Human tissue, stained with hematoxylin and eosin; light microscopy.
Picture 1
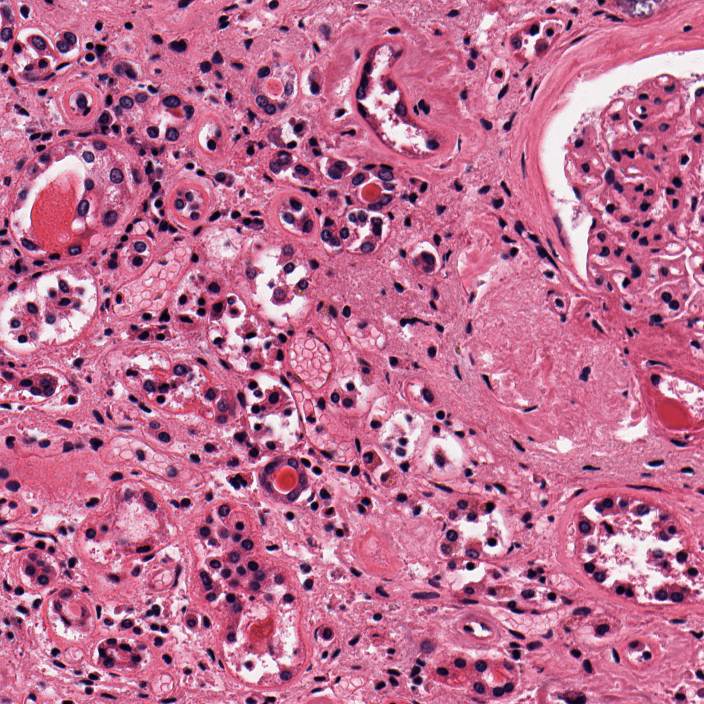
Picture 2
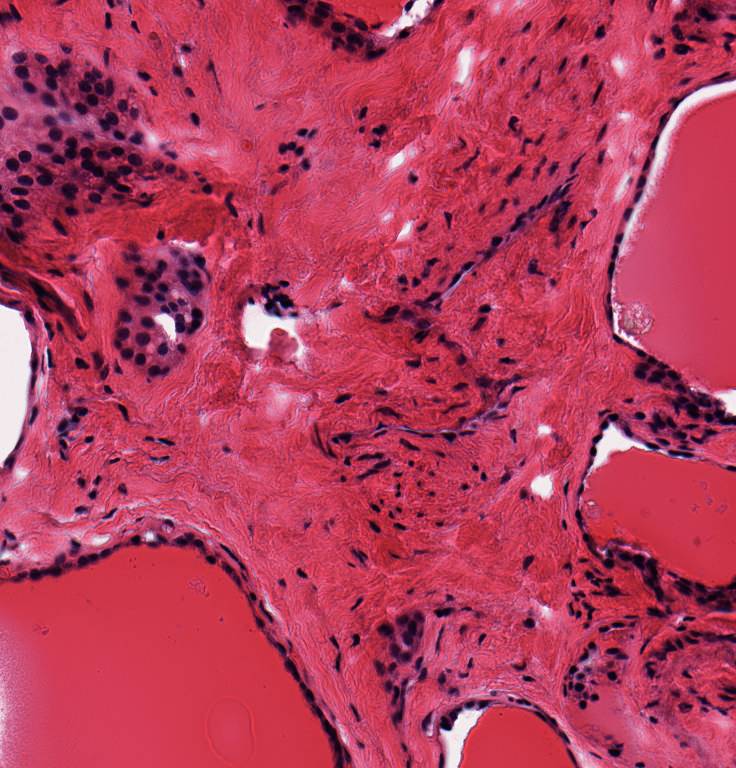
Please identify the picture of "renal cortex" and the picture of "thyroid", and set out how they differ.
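Of the two, picture 1 is the renal cortex and picture 2 the thyroid. Picture 1 is crowded with small round to oval tubular cross-sections whose cell nuclei are round and darkly stained. Between the tubules the stroma is widened and pink, with scattered spindle-shaped nuclei. In the upper right corner, a white crescent of empty space separates a cellular glomerular tuft from its thick pink capsule. Picture 2 instead holds large rounded spaces filled with homogeneous deep pink material along the right edge and the bottom, each lined by a single layer of flattened cells with dark, elongated nuclei. A broad band of dense stroma made of wavy pink fibres with scattered spindle-shaped dark nuclei divides these spaces. At the left, small clusters of cells with round dark nuclei gather around tiny lumens.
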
